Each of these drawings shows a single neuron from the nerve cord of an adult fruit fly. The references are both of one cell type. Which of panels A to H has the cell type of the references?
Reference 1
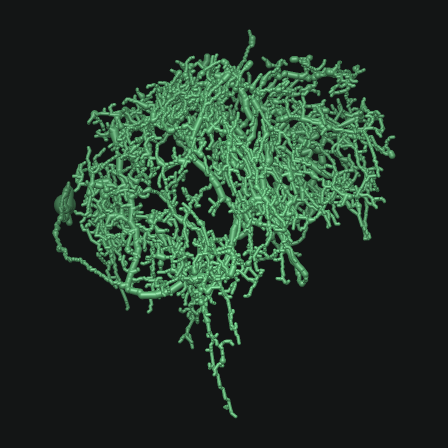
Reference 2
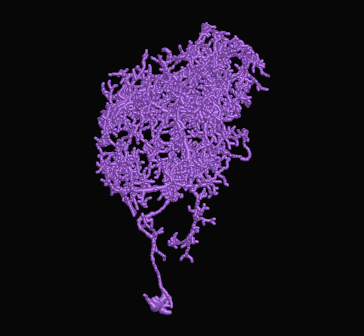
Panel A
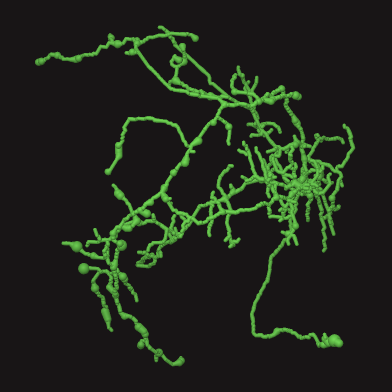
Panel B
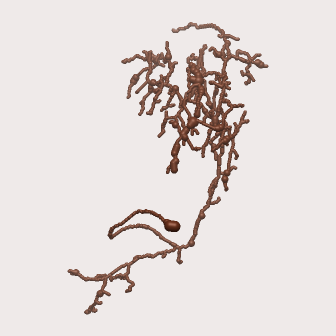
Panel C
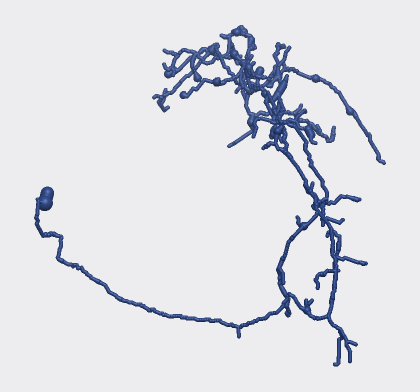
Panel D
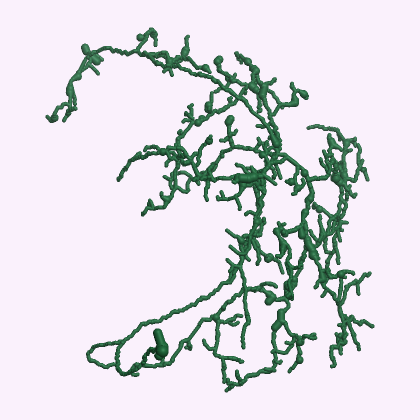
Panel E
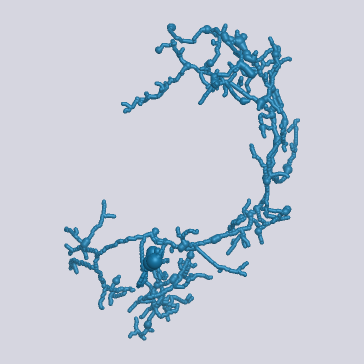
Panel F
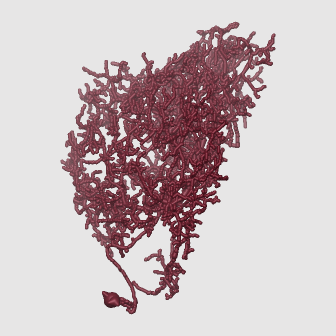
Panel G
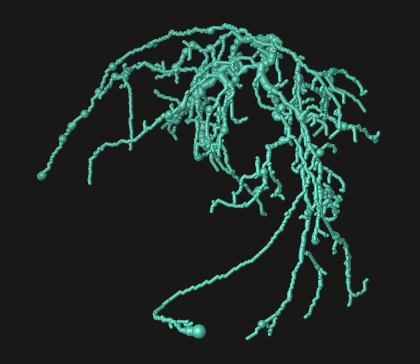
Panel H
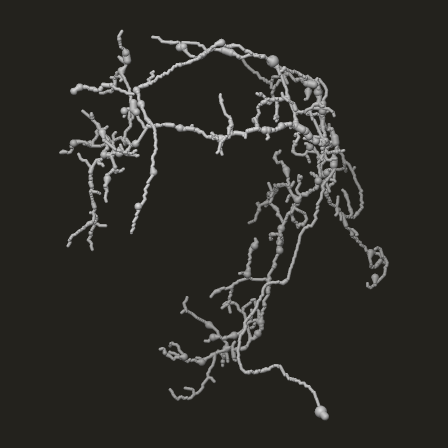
Panel F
